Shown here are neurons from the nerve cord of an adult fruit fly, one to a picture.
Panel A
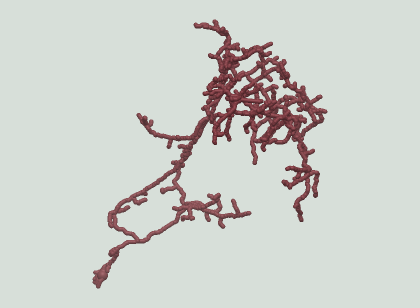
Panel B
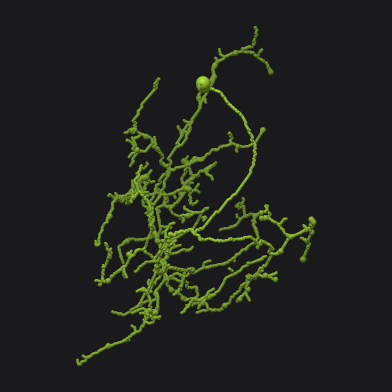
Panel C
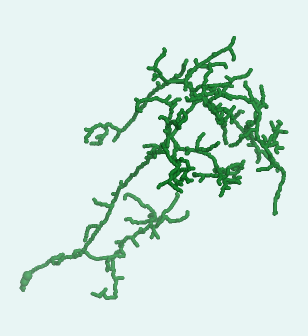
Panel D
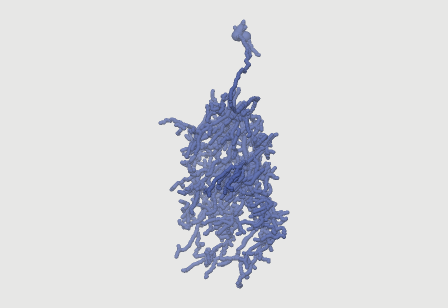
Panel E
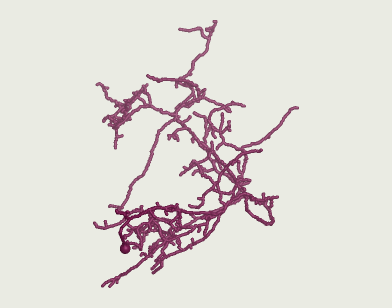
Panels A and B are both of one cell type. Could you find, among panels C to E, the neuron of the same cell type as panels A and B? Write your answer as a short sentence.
The neuron in panel C is of the same cell type.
